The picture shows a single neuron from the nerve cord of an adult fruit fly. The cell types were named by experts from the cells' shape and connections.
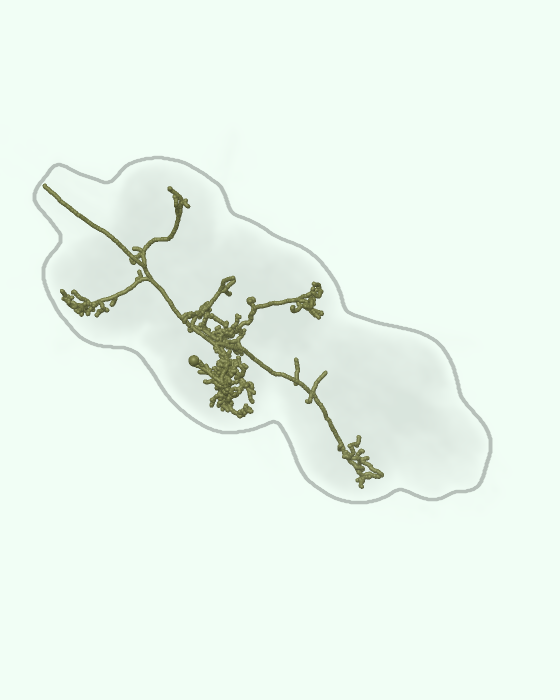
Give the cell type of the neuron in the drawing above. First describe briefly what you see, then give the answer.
Dozens of branch ends can be seen. In this view it is about as wide as it is tall. Its broad class is ascending neuron. It is of cell type AN04A001.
